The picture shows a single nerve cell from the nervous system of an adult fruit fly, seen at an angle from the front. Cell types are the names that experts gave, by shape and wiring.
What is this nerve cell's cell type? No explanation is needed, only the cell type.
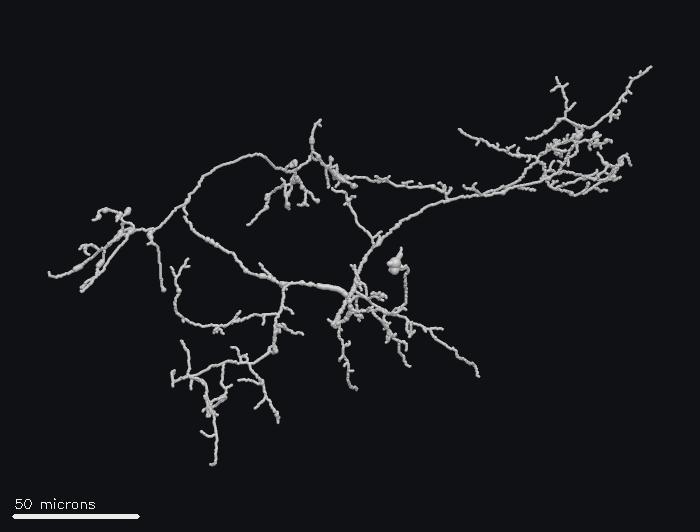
IN18B037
